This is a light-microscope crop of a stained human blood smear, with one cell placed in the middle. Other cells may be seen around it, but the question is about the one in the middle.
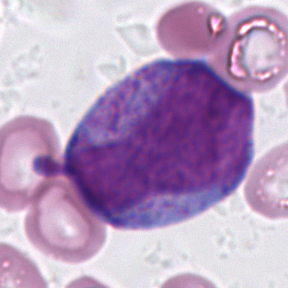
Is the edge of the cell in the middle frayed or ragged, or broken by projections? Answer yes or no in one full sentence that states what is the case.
Yes, this cell has a rough edge that is ragged or bears projections, blebs or tags.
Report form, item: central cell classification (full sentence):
The cell occupying the middle of the crop is a promyelocyte.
